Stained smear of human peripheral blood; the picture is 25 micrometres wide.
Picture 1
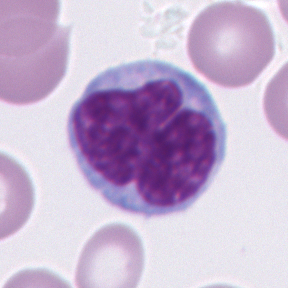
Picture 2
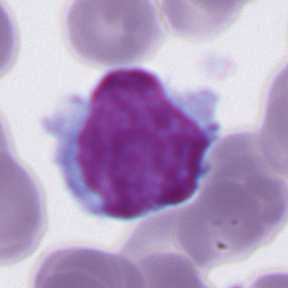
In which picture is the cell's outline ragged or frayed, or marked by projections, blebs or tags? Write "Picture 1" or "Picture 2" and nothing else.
Picture 2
